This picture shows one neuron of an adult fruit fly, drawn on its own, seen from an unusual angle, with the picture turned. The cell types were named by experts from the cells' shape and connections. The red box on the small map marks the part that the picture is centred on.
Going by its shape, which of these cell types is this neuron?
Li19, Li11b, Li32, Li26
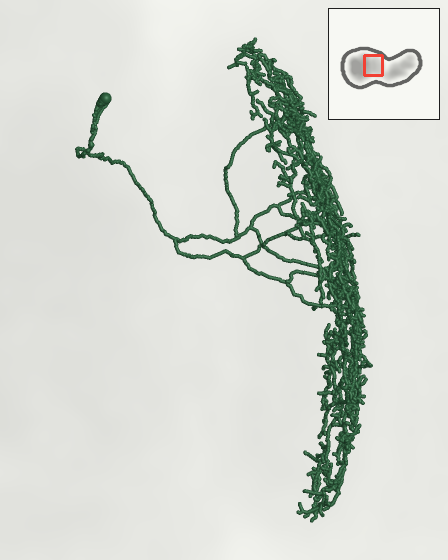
Li11b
